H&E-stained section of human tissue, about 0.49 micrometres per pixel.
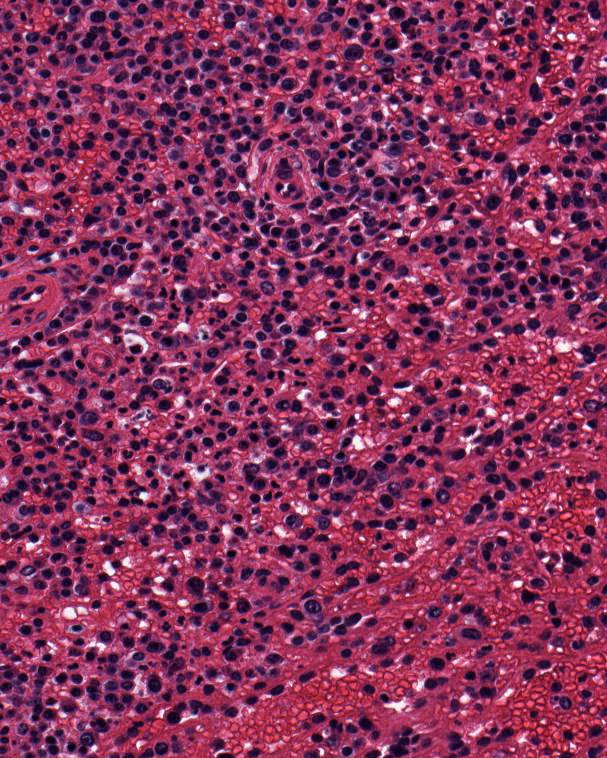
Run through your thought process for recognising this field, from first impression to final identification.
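This field mainly shows red pulp of the spleen. Red blood cells are packed in large numbers among the nucleated cells, most heavily toward the right and lower right.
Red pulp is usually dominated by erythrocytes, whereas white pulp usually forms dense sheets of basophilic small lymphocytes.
A small thick-walled pink vessel, cut across, lies in the upper centre.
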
